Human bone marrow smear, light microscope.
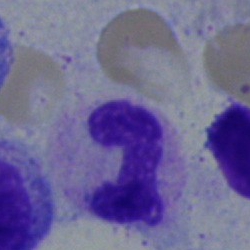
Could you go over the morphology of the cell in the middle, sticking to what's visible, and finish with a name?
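Outline round, smooth. Nucleus a curved band, bent into a C opening to the left. No nucleoli visible. Cytoplasm with fine, faint pinkish granules. Band neutrophil.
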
